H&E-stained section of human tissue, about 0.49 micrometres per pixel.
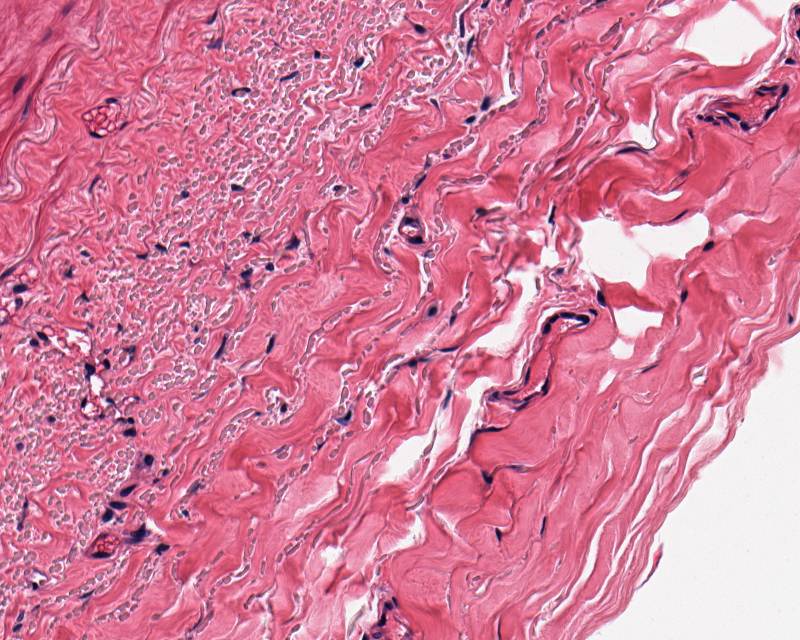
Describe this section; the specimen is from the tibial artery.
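What strikes me first is that the whole field is made of dense, wavy, eosinophilic collagen bundles. Between them there are only sparse cells, fibroblasts, with elongated, dark, spindle-shaped nuclei. Near the upper left corner sits a small capillary with red cells in it. And looking all over, I find no epithelium anywhere.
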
